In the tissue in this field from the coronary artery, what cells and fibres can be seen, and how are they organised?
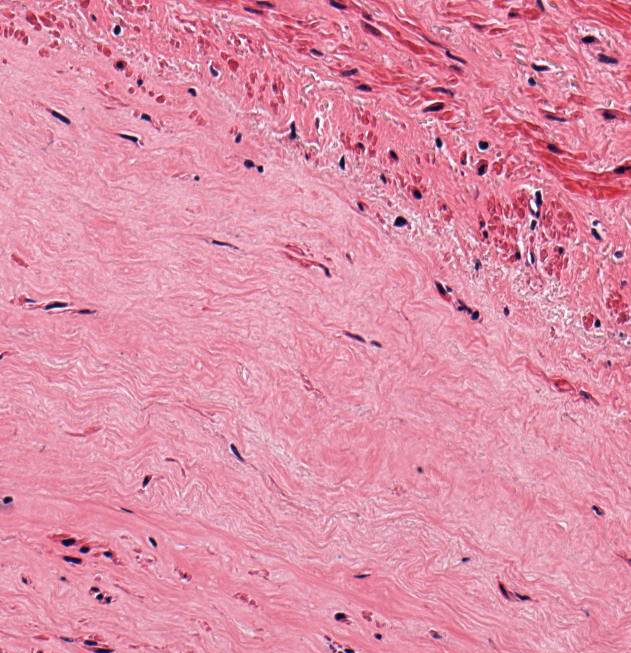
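Wavy collagen fibres run diagonally from upper left toward lower right. Among them lie scattered dark, slender, spindle-shaped nuclei, mostly parallel to the fibres. The broad pale fibrous band through the middle of the field is sparsely cellular.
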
